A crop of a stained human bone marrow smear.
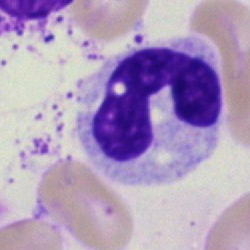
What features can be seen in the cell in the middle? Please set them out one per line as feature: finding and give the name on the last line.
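Outline: round and smooth
Nucleus: thick curved band, an upside-down U open toward the bottom
Chromatin: dark purple, coarsely clumped
Spot: small, round and white, over the left limb of the nucleus
Name: band neutrophil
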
